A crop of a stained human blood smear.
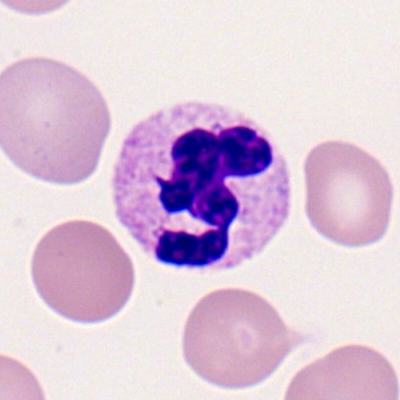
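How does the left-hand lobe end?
In a small pointed tip.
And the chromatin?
Dark purple and coarsely clumped.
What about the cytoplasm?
Pale pinkish-lilac, surrounding the nucleus on all sides, filled with fine, small lilac granules.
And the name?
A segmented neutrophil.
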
